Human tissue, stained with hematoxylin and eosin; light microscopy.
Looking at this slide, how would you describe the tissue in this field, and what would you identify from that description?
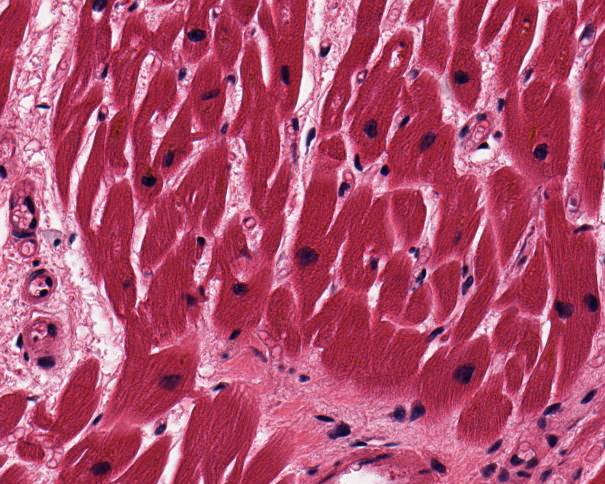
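I notice muscle fibres that branch and join one another, their cytoplasm a deep, even pink-red. Between them run thin pale connective tissue strands with small dark elongated nuclei, and narrow white clefts part many fibres. The tissue is left ventricle of the heart.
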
